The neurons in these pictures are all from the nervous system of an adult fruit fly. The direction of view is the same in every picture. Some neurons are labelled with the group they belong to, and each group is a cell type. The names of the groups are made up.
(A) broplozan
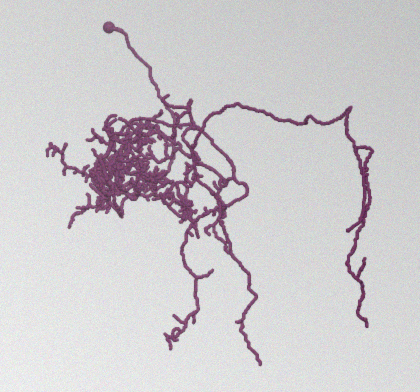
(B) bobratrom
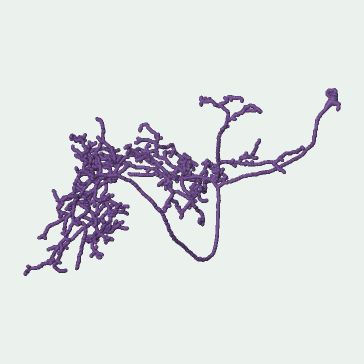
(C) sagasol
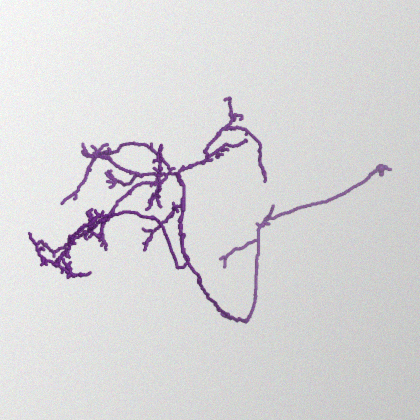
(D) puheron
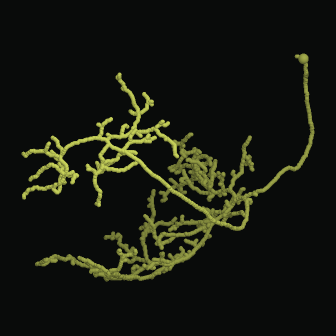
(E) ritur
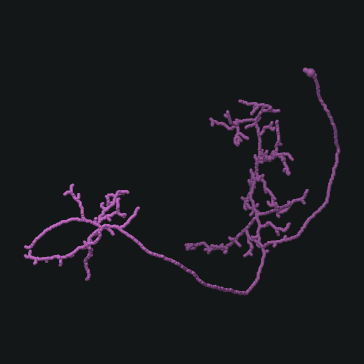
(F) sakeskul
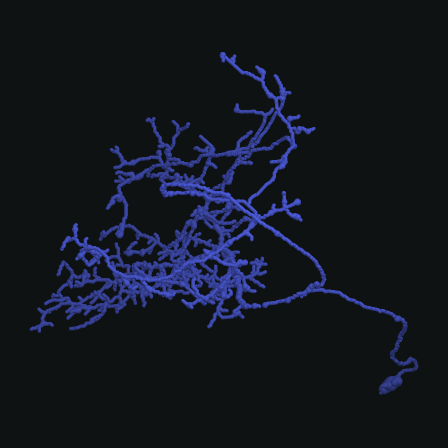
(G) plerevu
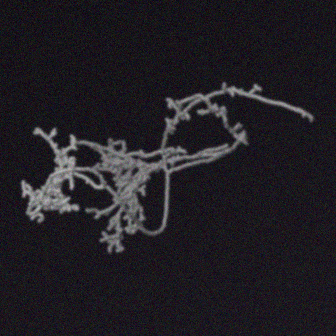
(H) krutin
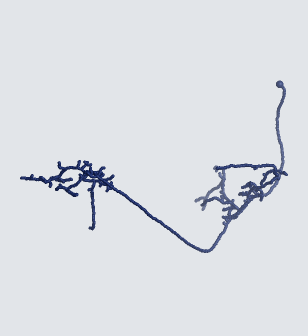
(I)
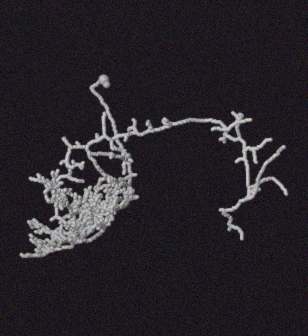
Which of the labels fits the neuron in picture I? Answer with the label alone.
broplozan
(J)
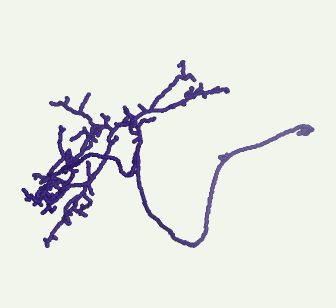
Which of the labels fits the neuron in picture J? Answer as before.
sagasol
